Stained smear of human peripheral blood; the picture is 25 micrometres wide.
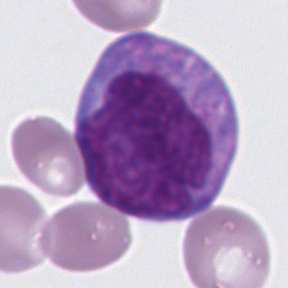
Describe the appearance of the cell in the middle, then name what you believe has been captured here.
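Measuring about 17 by 15 micrometres, the cell has a smooth, roundish outline without surface projections. Its nucleus lies toward the lower left, fills about 60% of the cell's area, and has an irregular, folded outline notched along the upper edge. The cytoplasm is pale blue-violet, forms its widest band on the upper right side, and shows no vacuoles. This is an atypical promyelocyte.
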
